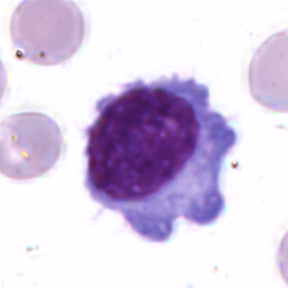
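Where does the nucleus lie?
It sits off-centre, toward the left, and its outline is oval.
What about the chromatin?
It looks dark purple and coarsely clumped.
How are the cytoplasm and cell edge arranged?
The cytoplasm is widest right of and below the nucleus; fine, short hair-like projections fringe the upper edge.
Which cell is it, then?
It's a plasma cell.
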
